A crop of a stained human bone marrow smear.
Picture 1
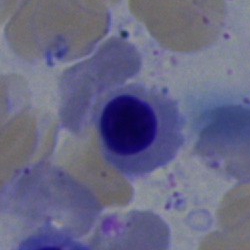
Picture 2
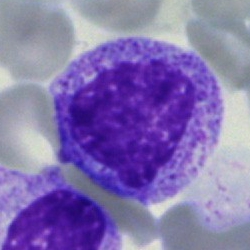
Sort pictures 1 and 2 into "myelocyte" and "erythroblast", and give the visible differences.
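Picture 1 shows an erythroblast; picture 2 shows a myelocyte. Chromatin: very dark and dense in the erythroblast, with no visible internal pattern, but fairly fine in the myelocyte, without coarse dark blocks.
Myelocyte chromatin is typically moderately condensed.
Nucleus: no nucleoli are seen in the erythroblast, while the myelocyte's nucleus is large, fills most of the cell and lies a little off-centre, leaving a wider band of cytoplasm at the lower right. Cytoplasm: pale greyish-blue and without visible granules in the erythroblast, where it is broadest on the right; pale lilac-blue in the myelocyte.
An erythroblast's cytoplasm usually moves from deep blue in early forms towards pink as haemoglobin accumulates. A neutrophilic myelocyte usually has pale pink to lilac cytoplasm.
Outline: irregular in the erythroblast, with small knobby bulges along its right edge; roughly round and smooth in the myelocyte.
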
